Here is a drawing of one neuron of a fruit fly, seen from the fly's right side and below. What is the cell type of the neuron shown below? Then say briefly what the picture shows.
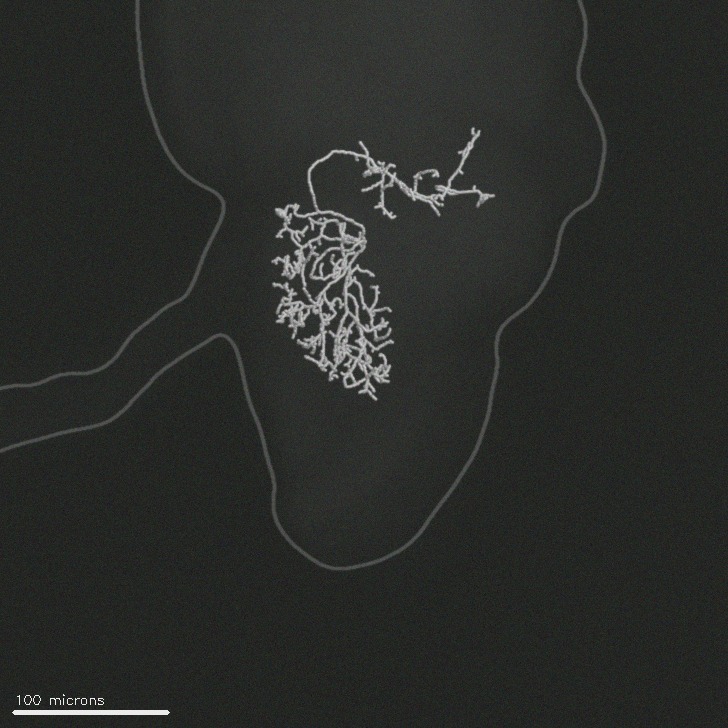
It is of cell type LT74. Its broad class is visual projection neuron. From top to bottom in the picture it spans about 180 microns. In this view it is about as wide as it is tall.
